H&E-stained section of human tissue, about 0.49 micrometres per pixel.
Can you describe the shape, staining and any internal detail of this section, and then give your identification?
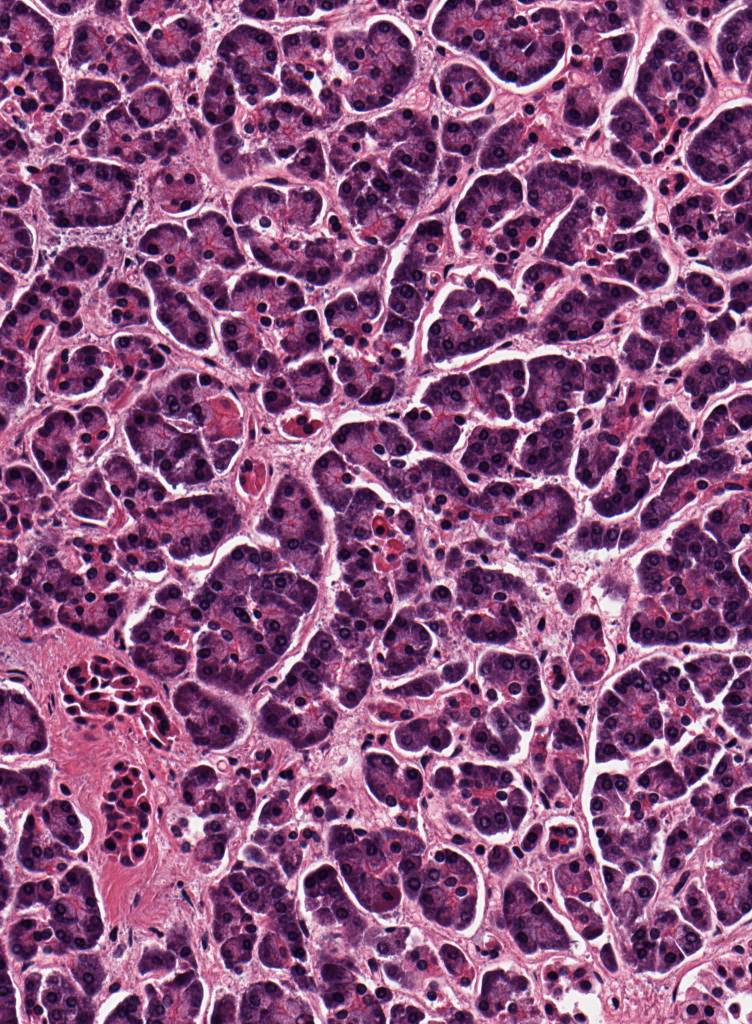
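I see closely packed acini filling the entire field, divided into lobules by thin, pale pink septa. The acinar cells are deep purple in the basal cytoplasm and pinker in the apical part, and their round nuclei sit toward the base. The central lumens of the acini are small and hard to see. This is pancreas.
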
